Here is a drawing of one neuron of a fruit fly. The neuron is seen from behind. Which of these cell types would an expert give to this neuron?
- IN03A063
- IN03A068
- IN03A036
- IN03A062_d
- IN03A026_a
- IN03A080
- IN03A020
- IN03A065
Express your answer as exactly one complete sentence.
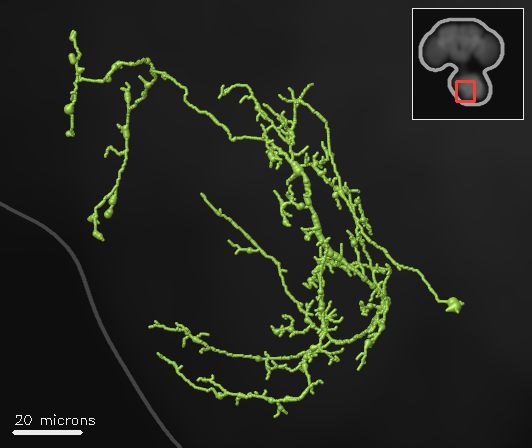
It is IN03A063 that this neuron is, by cell type.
